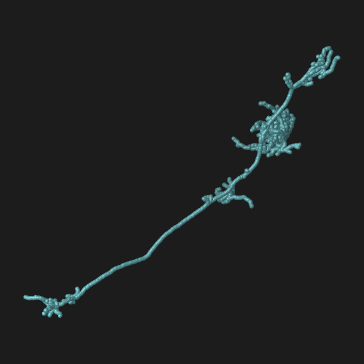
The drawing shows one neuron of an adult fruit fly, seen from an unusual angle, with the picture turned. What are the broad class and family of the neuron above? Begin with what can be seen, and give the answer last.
As drawn here it is about as wide as it is tall. Its broad class is ascending neuron. Its family is hemilineage 05B.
